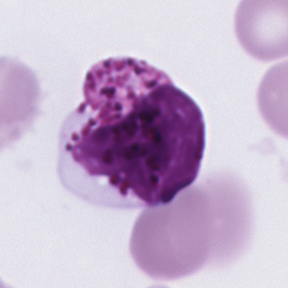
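Basophil in a stained peripheral blood smear: a single large dark purple nuclear mass fills the right side of the cell. Coarse, round, dark purple-black granules, spaced apart rather than tightly packed, are scattered across the cell, including over the nucleus. At lower left, a pale, nearly colourless band of cytoplasm carries few granules.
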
